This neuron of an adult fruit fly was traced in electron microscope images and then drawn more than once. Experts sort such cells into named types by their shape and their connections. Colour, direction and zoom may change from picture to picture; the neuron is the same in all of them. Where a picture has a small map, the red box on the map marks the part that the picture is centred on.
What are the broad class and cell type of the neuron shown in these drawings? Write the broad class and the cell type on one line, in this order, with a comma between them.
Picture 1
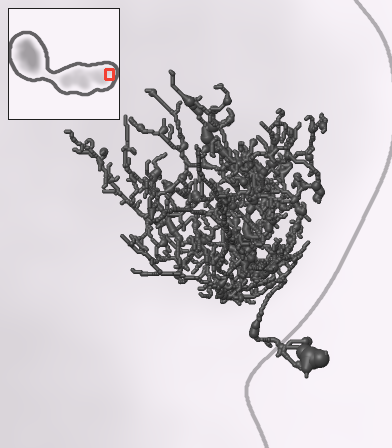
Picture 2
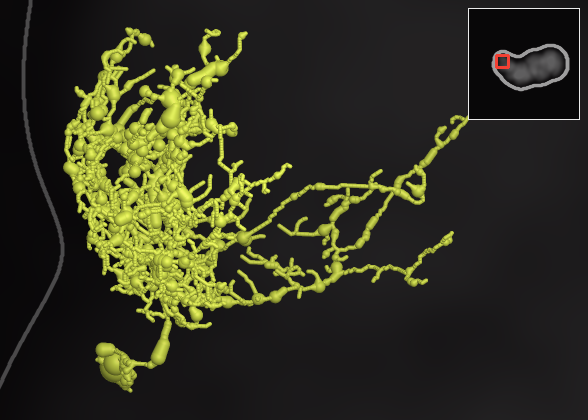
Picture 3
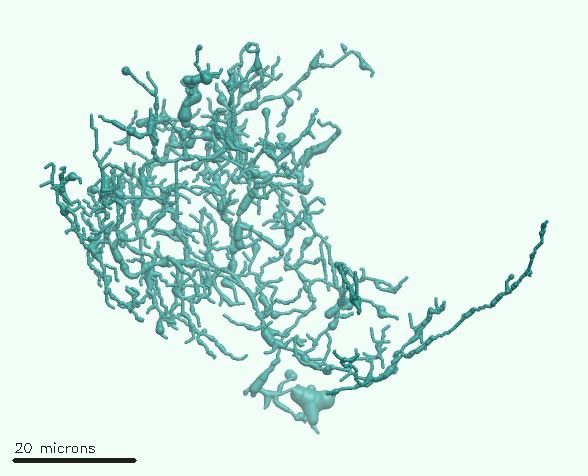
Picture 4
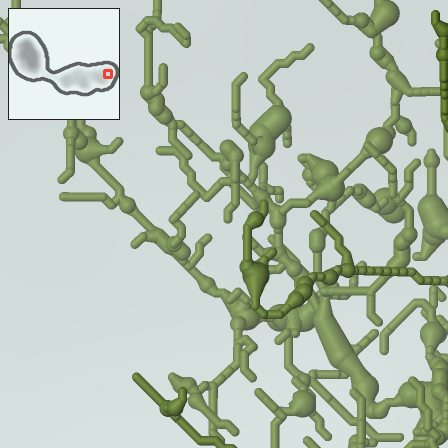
nerve-cord intrinsic neuron, INXXX352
